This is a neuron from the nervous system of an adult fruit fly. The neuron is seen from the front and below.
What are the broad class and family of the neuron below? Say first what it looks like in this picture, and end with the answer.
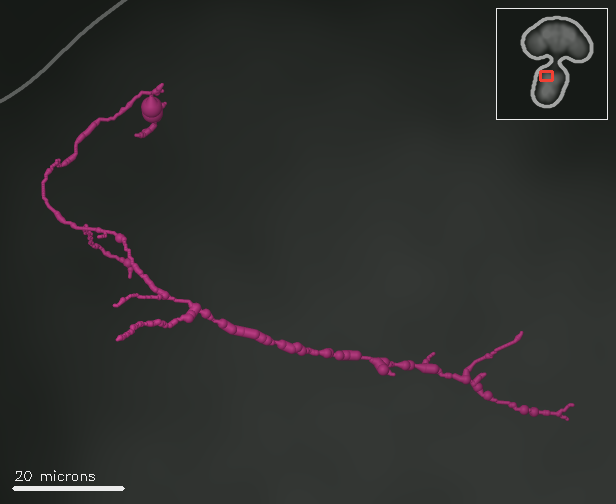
From left to right in the picture it spans about 100 microns. In this view it is wider than it is tall. It is a nerve-cord intrinsic neuron. Its family is hemilineage 19A.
